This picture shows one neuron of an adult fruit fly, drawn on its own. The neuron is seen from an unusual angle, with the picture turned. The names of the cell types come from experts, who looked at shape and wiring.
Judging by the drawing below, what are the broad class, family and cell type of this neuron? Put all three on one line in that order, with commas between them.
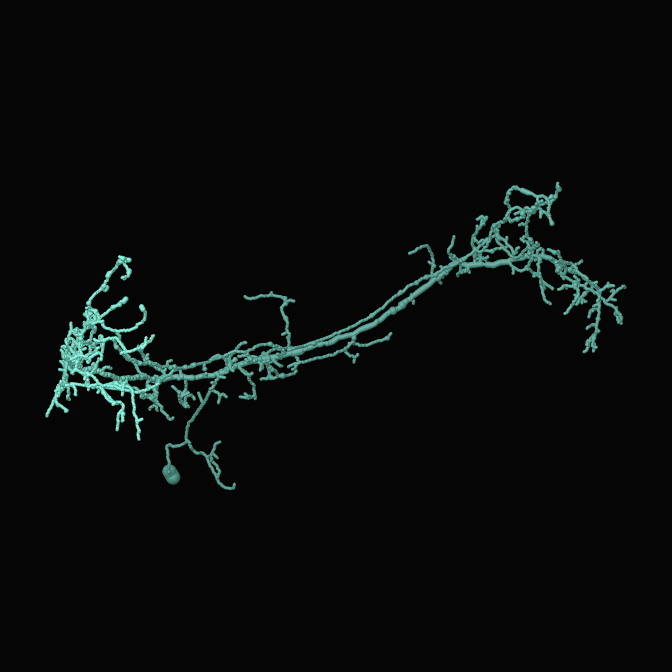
central-brain intrinsic neuron, hemilineage LB0, SAD099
